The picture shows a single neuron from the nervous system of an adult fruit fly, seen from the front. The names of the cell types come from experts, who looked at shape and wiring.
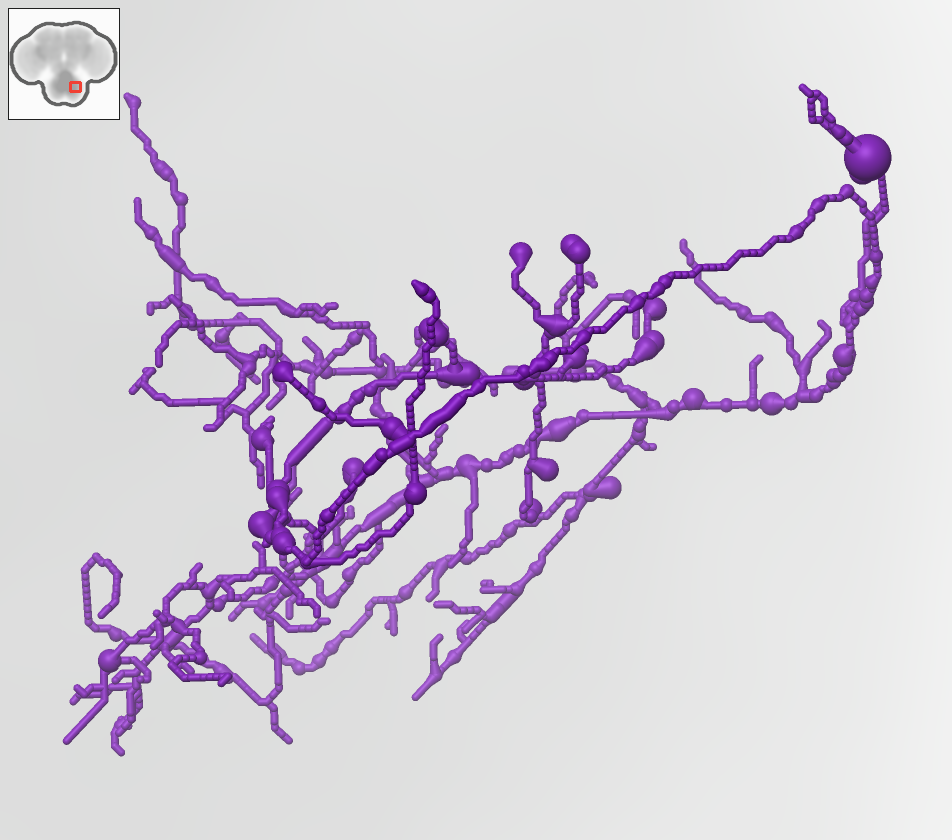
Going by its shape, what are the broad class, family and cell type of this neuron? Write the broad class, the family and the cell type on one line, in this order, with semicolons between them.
nerve-cord intrinsic neuron; hemilineage 09A; IN09A088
